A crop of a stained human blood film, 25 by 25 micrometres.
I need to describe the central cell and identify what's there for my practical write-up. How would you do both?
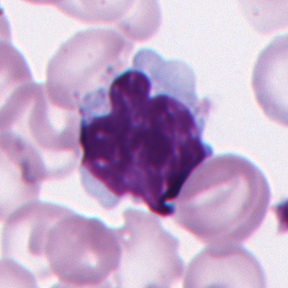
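Checking the nucleus gives a size of about 13 by 11 micrometres and dense, dark purple chromatin with only faint paler streaks. Checking the cytoplasm finds it scant, a pale greyish rim seen mainly above the nucleus, with no coarse coloured granules. Checking the outline shows it irregular rather than round. The cell is a typical lymphocyte.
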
